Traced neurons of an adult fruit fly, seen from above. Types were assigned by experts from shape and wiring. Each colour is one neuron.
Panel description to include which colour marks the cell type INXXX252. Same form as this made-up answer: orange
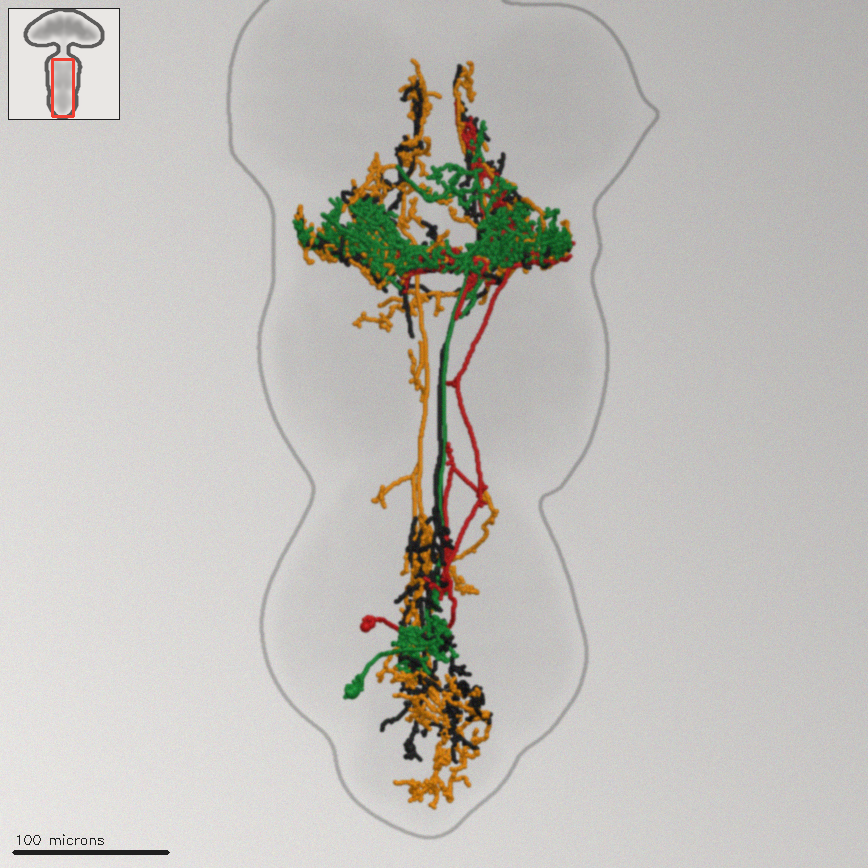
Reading: red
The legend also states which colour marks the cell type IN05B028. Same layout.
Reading: green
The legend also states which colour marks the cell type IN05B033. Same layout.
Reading: black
